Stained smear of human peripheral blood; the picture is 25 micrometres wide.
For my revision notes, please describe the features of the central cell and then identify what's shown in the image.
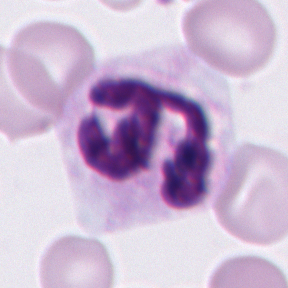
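Within the nucleus, no nucleoli can be seen. The cytoplasm is plentiful and pale pinkish-lilac, holding fine, faint granules and showing no visible vacuoles. This is a segmented neutrophil.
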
